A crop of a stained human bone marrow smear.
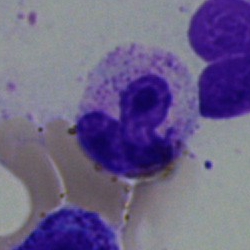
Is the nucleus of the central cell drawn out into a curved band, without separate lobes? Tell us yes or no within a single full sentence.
Yes, what the nucleus forms is a curved band, not a set of separate lobes.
